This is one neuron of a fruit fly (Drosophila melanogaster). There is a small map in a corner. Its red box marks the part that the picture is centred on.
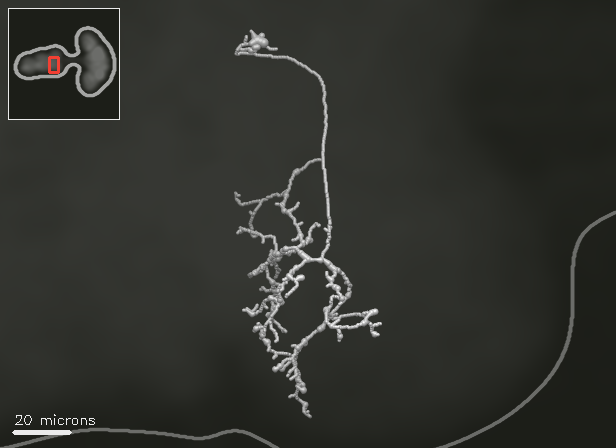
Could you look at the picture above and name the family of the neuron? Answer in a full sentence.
The family is hemilineage 13B.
